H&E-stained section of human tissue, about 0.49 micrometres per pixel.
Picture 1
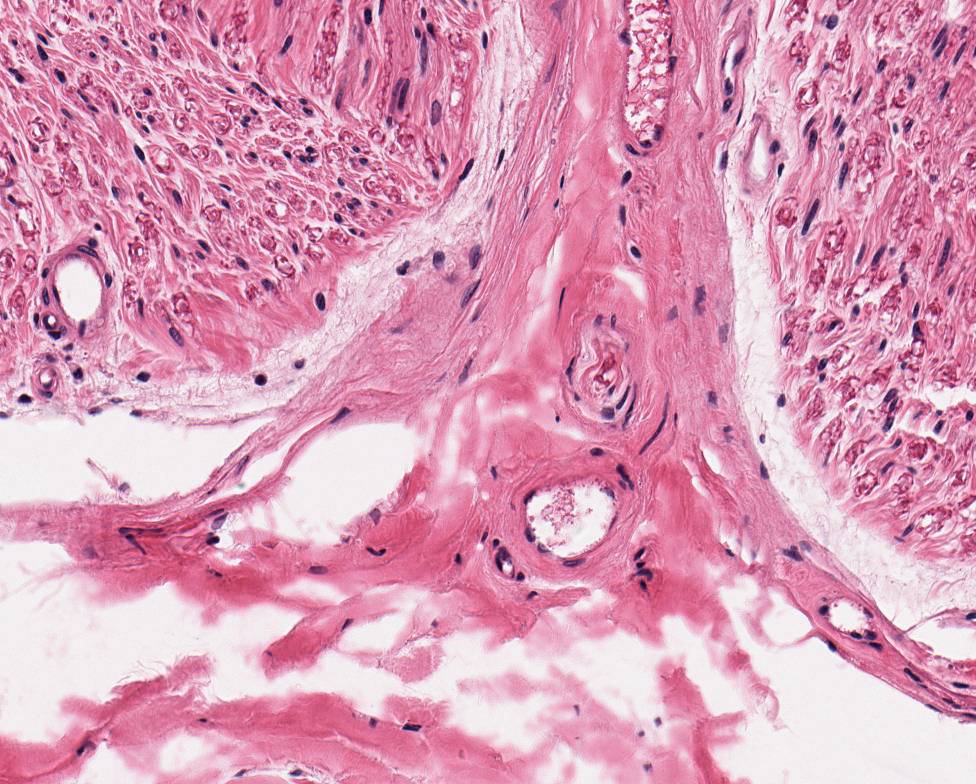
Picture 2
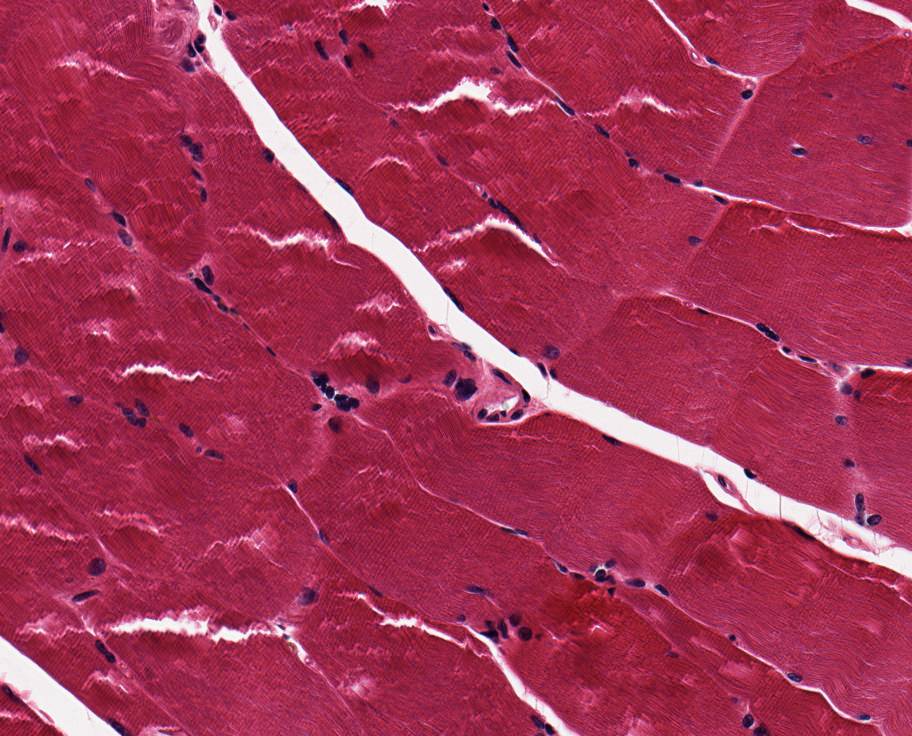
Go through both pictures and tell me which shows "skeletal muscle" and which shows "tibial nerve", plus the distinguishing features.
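Of the two, the tibial nerve appears in picture 1 and the skeletal muscle in picture 2. In picture 1 most fibres are cut across, as small round profiles each with a central pink dot inside a pale ring; in picture 2 long parallel fibres run diagonally from upper left to lower right over the whole field. Picture 1 has two large bundles, at the upper left and the right, parted by a central wedge of dense pink connective tissue; its lower part is loose, torn pink collagen in separate strands with wide white spaces. Scattered dark nuclei between the nerve fibres are mostly elongated, whereas the muscle nuclei are dark, flattened, elongated parallel to the fibres and set at their edges, just beneath the borders. The muscle fibre cytoplasm stains a deep red-pink.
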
